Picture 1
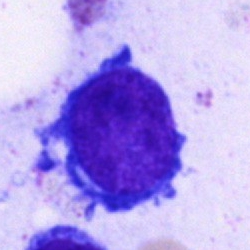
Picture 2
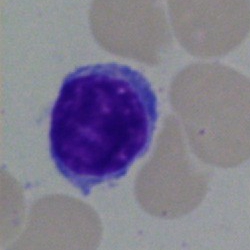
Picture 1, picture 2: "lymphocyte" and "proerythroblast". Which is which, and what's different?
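Proerythroblast in picture 1; lymphocyte in picture 2. Outline: picture 1 irregular, small knob-like blebs along the surface, largest bleb at the top; picture 2 roughly round, a small tag of cytoplasm projecting from the lower edge. Chromatin: picture 1 finely granular, deep purple throughout the nucleus; picture 2 dark purple, densely stained.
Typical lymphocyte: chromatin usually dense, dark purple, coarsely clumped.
Cytoplasm: thin rim in both; deep blue in picture 1; blue in picture 2, wider on the right than on the left.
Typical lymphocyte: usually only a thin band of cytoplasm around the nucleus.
Further in picture 1: no visible granules in the cytoplasm; a pale crescent between nucleus and cytoplasmic rim at lower left.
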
